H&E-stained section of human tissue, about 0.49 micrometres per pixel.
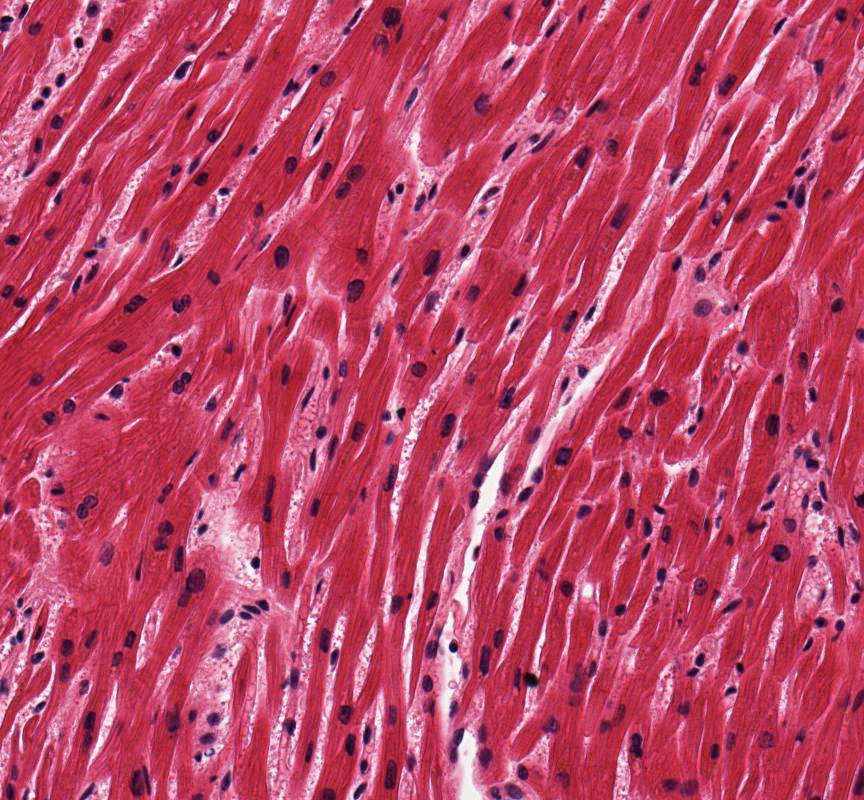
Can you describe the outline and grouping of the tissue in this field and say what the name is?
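First, the muscle fibres branch and join their neighbours in an interlacing network. Second, their oval nuclei sit centrally. Third, the fibre cytoplasm stains deep red-pink. Fourth, small, dark, elongated nuclei occupy the spaces between fibres. This is the left ventricle of the heart.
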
